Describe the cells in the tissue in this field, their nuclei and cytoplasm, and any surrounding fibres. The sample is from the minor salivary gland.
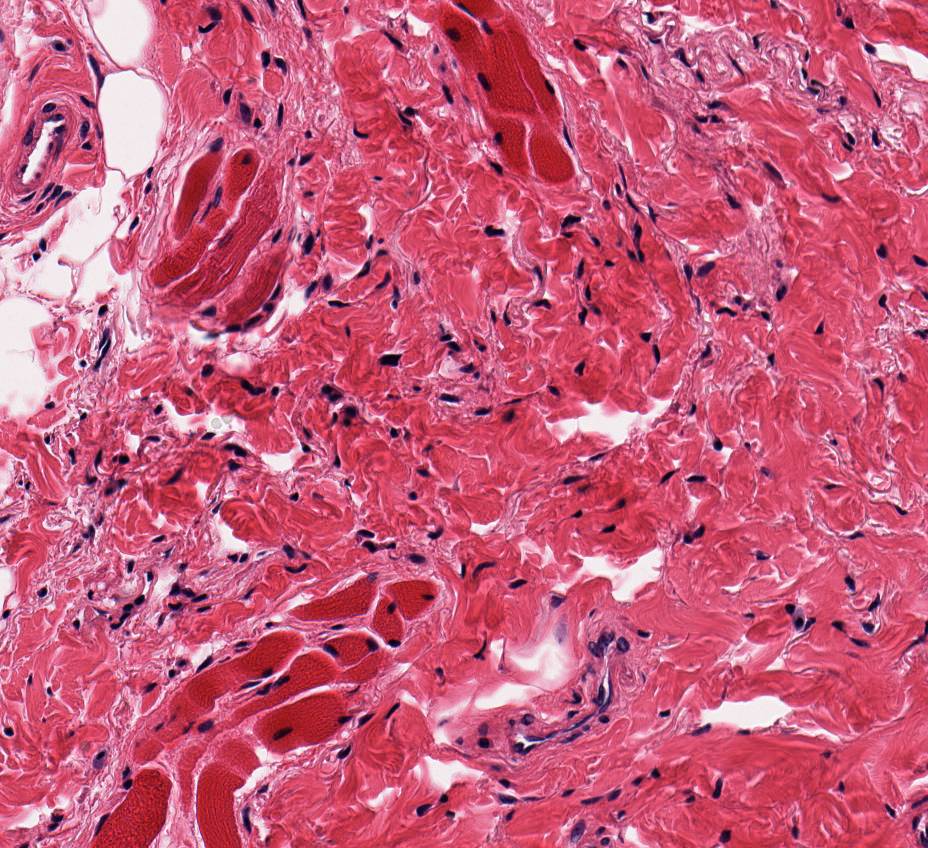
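Most of the field is filled by dense, wavy, eosinophilic collagen bundles running in many different directions. Scattered between the bundles are sparse cells with slender, dark, spindle-shaped nuclei. In the upper left corner sits a small vessel with a thick wall and a narrow lumen. Epithelium is absent from the entire field.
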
